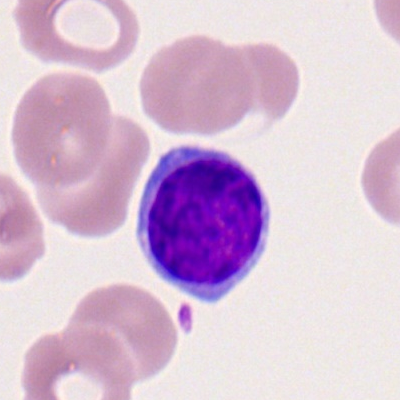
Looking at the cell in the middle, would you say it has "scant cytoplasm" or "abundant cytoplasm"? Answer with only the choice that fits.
Scant cytoplasm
